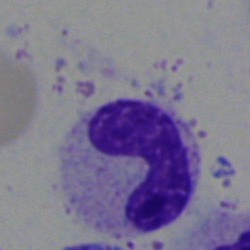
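Band neutrophil at the centre of a stained human bone marrow smear. First, the outline is round and smooth. Second, the nucleus is a thick, curved, horseshoe-shaped band open toward the lower left. Third, this nucleus lies along the cell's right side, leaving most cytoplasm on the left. Fourth, the chromatin is dark purple and coarsely clumped.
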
